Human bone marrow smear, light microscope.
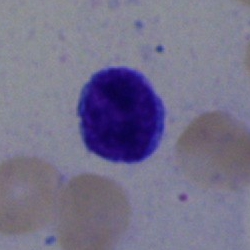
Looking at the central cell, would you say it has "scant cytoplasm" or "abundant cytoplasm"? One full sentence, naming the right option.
What cytoplasm the cell has forms just a narrow rim.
